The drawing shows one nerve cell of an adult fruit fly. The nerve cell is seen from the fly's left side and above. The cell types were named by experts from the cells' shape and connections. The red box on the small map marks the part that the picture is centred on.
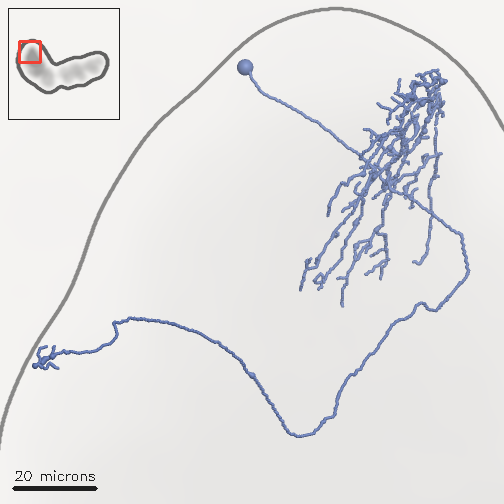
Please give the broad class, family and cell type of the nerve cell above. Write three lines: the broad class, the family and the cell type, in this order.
visual projection neuron
MeTu
MeTu3a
